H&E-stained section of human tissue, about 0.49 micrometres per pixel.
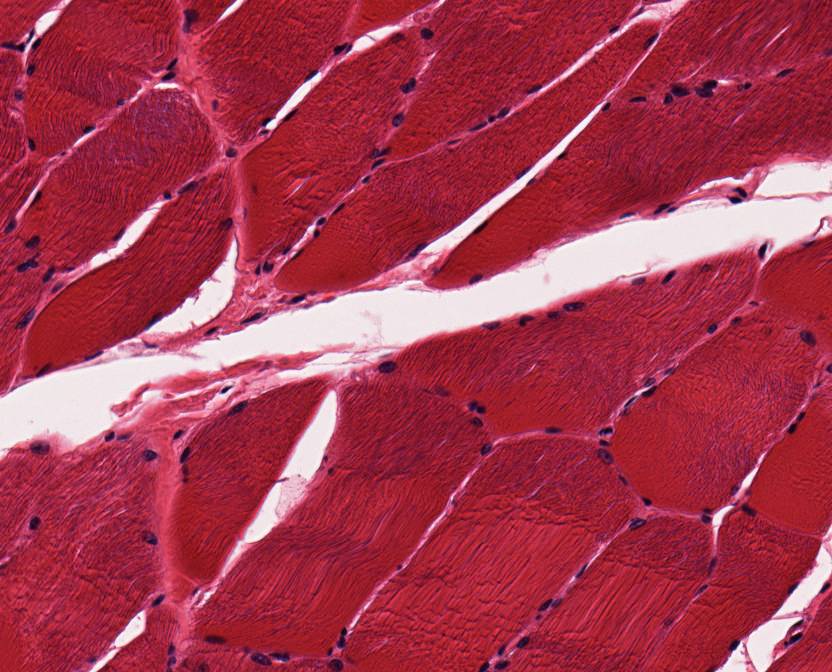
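Skeletal muscle, H&E. The fibres are closely packed and cut obliquely, so they appear as elongated profiles. Look for the small dark nuclei sitting at the fibre edges. Eosin stains the cytoplasm a deep red, and within it fine parallel streaks run along each fibre.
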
